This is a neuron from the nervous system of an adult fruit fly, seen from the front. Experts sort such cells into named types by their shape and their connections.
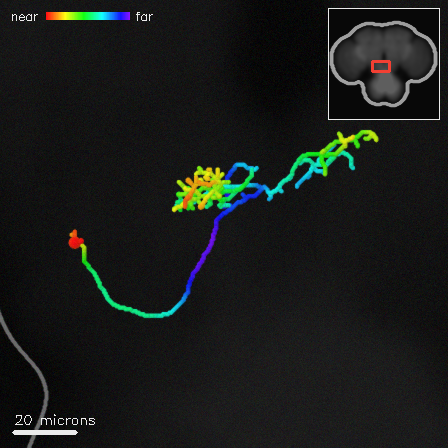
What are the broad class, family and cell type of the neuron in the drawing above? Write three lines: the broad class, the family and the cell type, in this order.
central-brain intrinsic neuron
hemilineage TRdm
GNG395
